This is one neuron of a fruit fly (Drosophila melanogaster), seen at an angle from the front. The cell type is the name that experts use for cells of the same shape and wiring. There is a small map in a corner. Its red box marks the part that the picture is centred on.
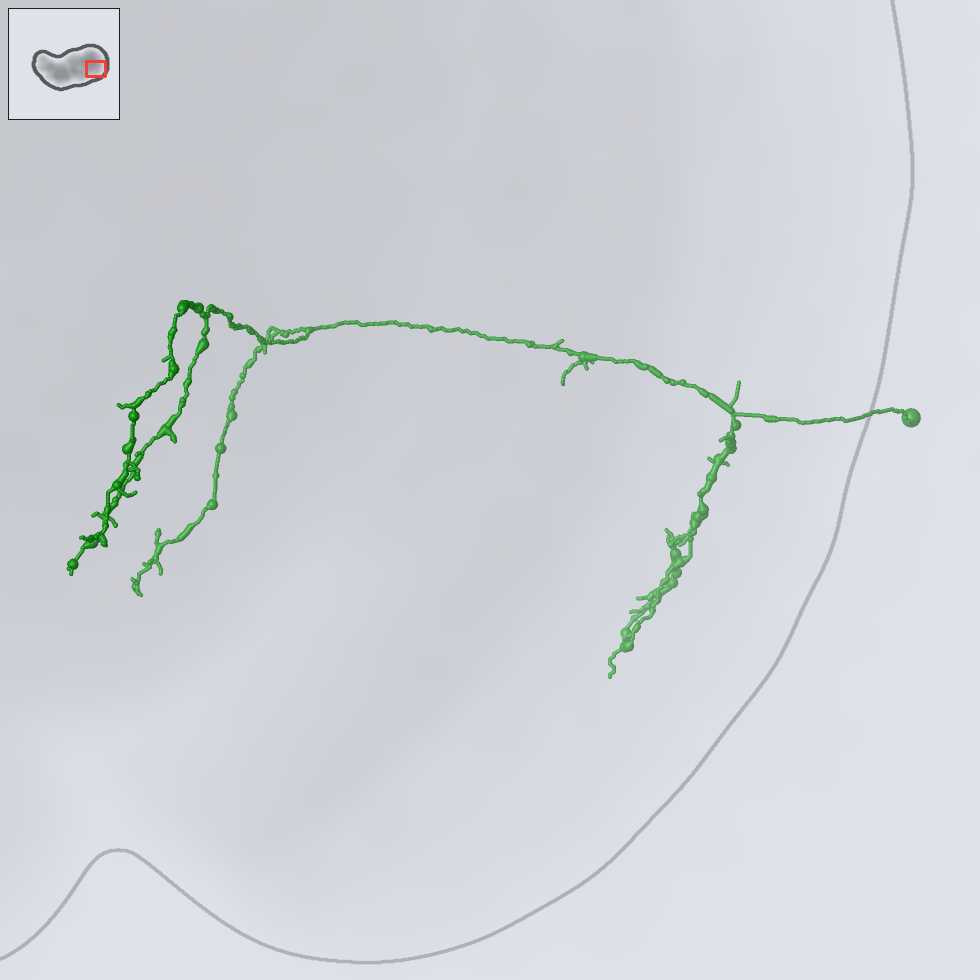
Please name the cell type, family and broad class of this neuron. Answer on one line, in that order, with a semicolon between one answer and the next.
TmY9a; TmY; optic-lobe intrinsic neuron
